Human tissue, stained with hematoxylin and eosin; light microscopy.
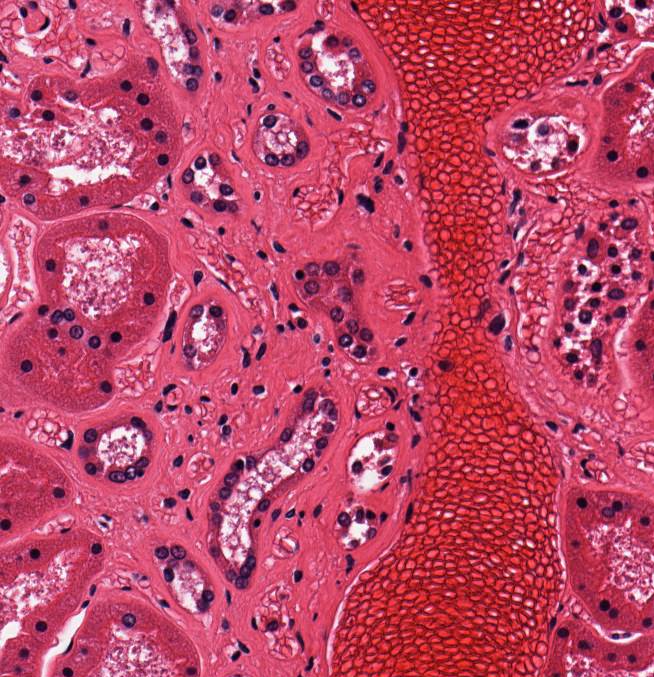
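Renal cortex: tubules in cross and oblique section flank a broad top-to-bottom band of tightly packed red blood cells at right-centre. Larger tubules at both edges have cuboidal cells with abundant granular pink cytoplasm and round nuclei. Smaller centre-left tubules show crowded, darker nuclei and paler cytoplasm.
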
